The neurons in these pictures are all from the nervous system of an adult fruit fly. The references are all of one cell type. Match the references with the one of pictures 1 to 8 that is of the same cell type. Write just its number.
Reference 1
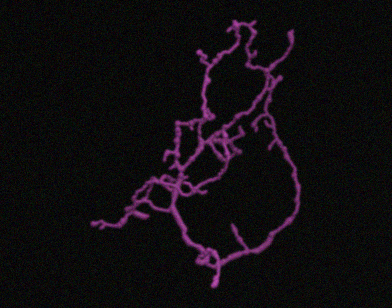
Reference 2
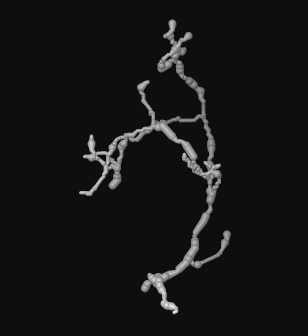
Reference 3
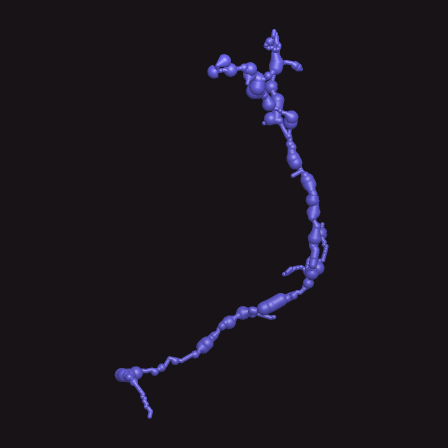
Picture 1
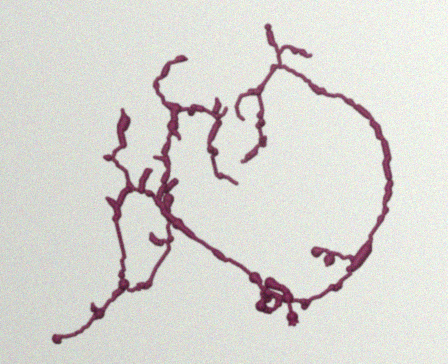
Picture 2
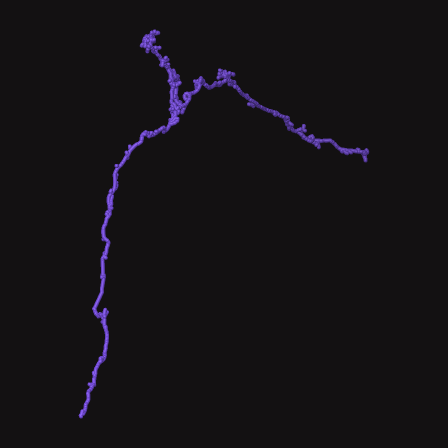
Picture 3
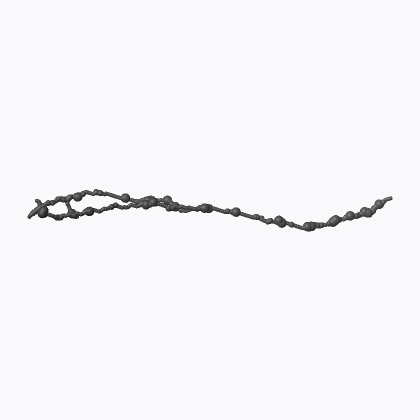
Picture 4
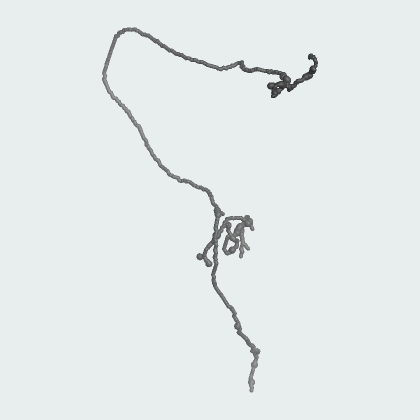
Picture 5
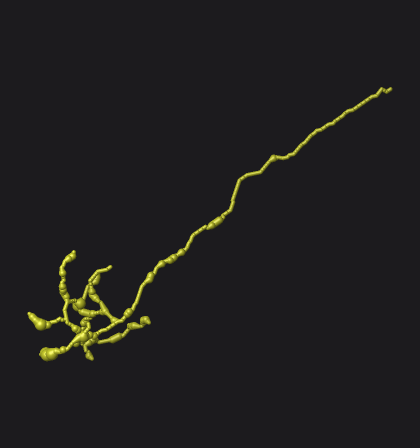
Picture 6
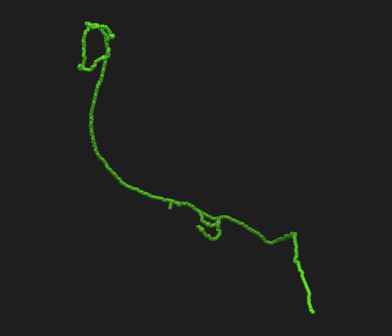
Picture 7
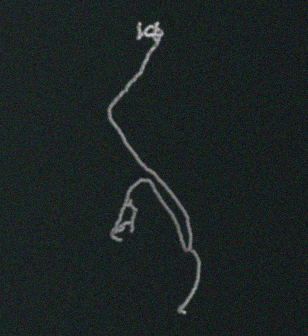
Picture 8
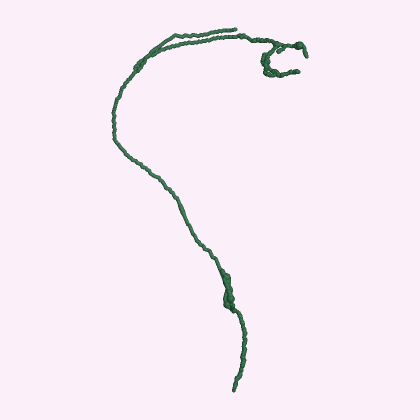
1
